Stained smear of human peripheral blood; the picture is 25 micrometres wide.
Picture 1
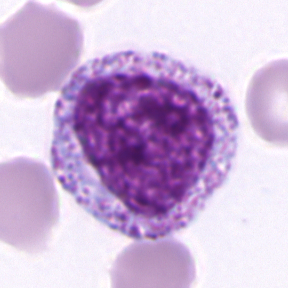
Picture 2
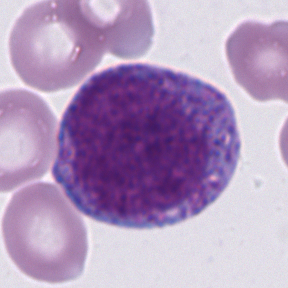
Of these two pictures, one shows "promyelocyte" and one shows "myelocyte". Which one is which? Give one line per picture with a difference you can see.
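Picture 1: myelocyte. Between the granules the cytoplasm is pale, nearly colourless.
Picture 2: promyelocyte. The narrow rim of cytoplasm stains blue.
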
